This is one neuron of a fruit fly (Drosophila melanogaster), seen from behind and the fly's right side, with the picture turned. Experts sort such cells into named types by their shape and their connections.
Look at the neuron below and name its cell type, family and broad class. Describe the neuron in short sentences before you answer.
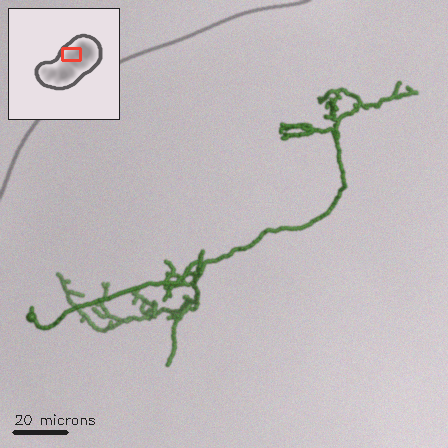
Its cell body lies at the lower left of the picture. From left to right in the picture it spans about 150 microns. Its cell type is SMP268. Its family is hemilineage CLp2. Its broad class is central-brain intrinsic neuron.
